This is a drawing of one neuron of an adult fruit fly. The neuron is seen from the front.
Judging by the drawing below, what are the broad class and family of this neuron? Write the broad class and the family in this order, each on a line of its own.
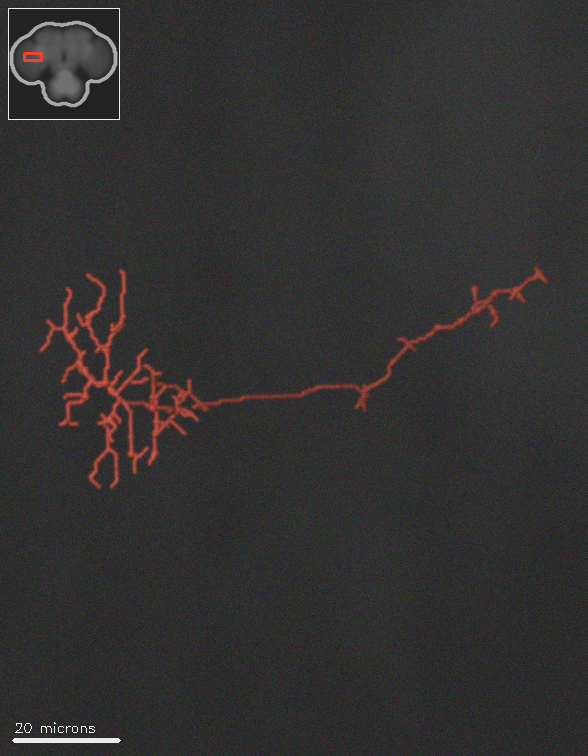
optic-lobe intrinsic neuron
TmY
